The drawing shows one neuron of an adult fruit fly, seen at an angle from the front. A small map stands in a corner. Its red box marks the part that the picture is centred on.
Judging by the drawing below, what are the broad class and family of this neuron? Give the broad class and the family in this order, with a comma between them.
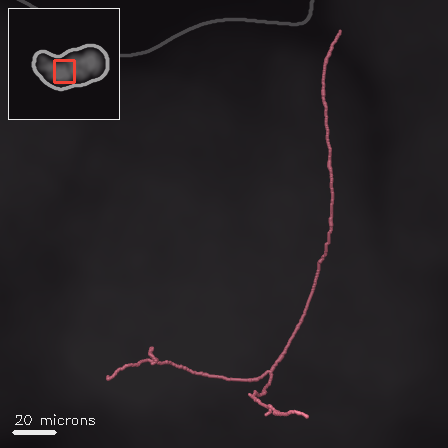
sensory neuron entering the nerve cord, class mechanosensory tactile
